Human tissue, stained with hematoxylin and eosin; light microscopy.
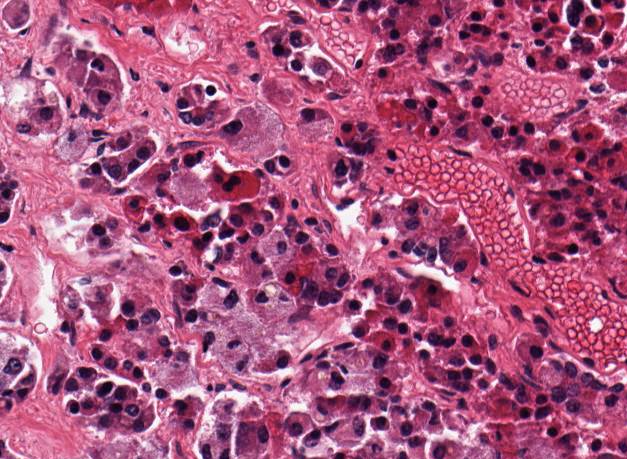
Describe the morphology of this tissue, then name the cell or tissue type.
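Look at how cells with bright red cytoplasm sit intermingled with cells whose cytoplasm is pale purplish-grey. Most have a single small, round, dark-staining nucleus. In the left half, several larger cells have abundant granular purplish-grey cytoplasm, and wavy pink collagen strands stand out most along the left side. This is pituitary.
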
